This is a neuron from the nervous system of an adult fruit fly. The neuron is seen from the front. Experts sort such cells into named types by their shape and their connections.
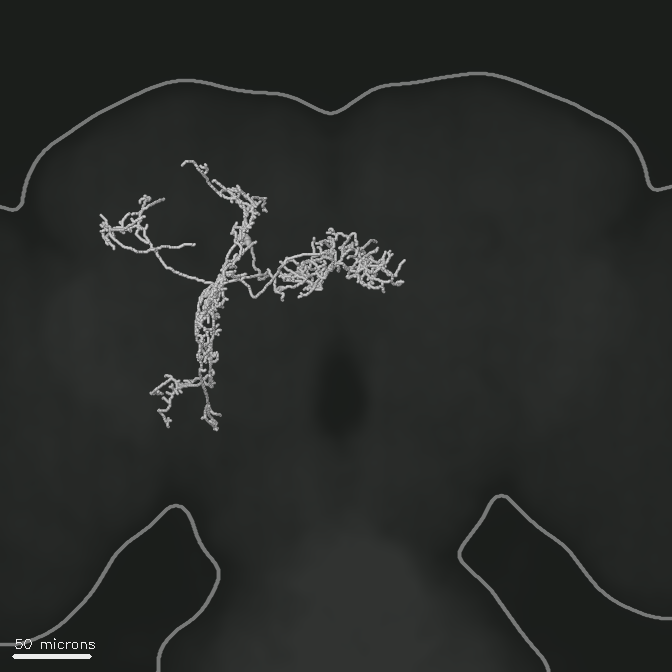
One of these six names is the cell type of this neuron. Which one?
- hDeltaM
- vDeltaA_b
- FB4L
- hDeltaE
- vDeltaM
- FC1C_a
FB4L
